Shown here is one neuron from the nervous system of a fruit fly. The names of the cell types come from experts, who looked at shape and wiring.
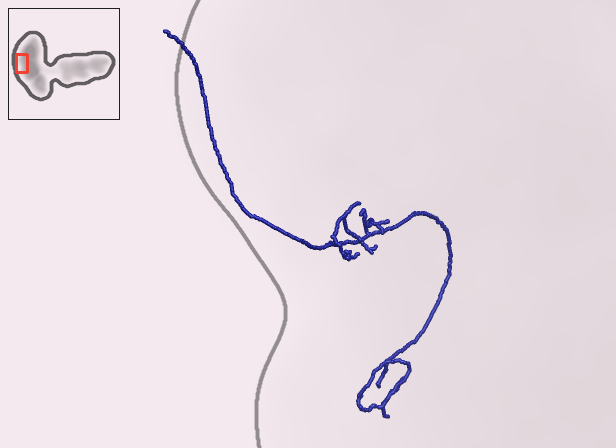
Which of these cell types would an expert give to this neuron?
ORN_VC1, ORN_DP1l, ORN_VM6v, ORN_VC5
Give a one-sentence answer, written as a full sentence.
The cell type carried by this neuron is ORN_VC5.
